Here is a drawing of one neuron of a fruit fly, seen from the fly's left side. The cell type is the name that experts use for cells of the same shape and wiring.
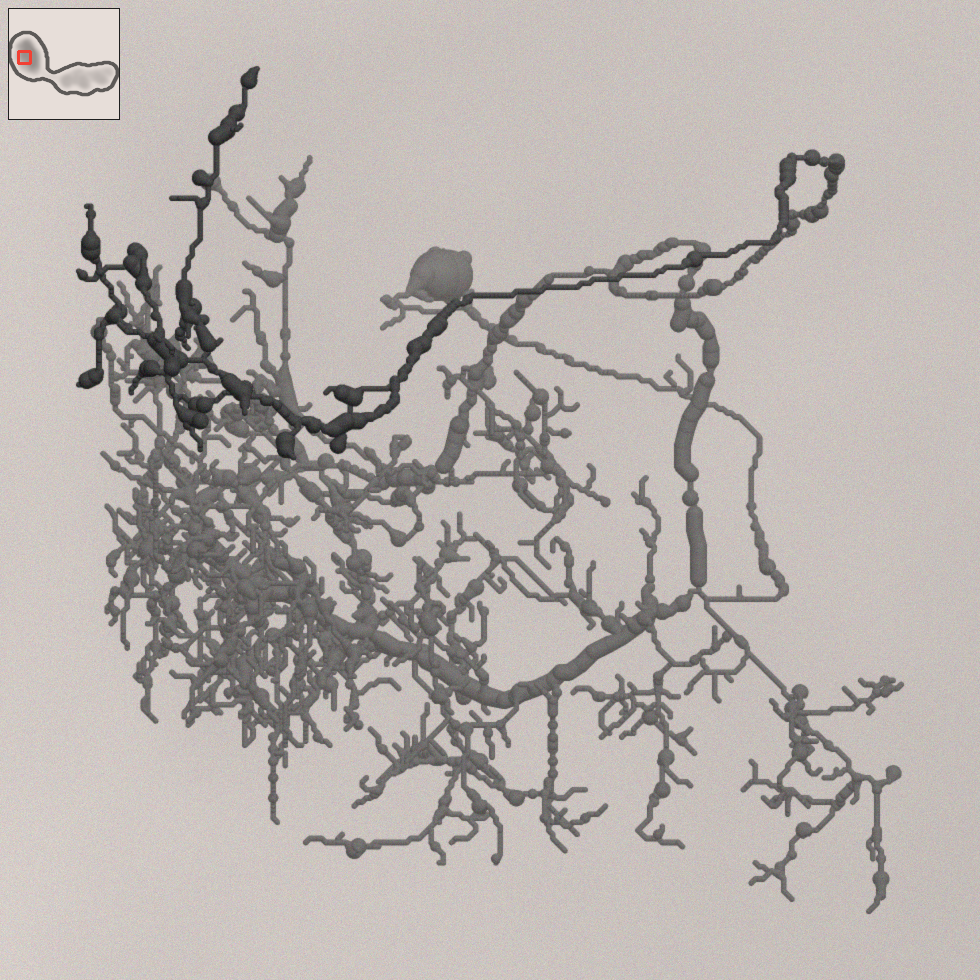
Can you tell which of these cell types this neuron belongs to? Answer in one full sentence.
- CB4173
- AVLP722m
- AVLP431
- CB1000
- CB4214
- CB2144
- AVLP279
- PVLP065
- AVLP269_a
In terms of cell type, the neuron is AVLP431.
